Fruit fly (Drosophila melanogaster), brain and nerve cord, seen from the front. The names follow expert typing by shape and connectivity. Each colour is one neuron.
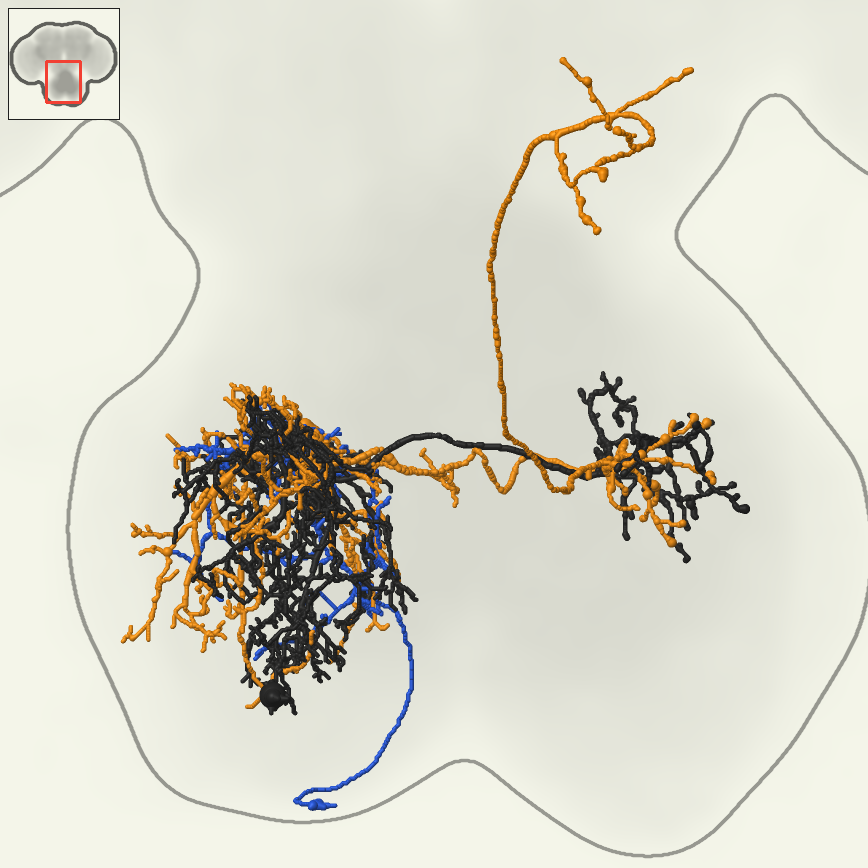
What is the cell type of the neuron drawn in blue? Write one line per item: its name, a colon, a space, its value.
cell type: IN04B103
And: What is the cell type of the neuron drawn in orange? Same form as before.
cell type: AN23B004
